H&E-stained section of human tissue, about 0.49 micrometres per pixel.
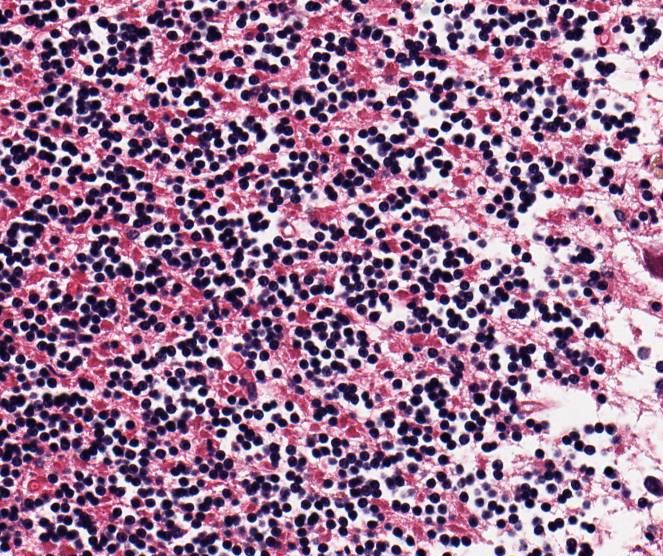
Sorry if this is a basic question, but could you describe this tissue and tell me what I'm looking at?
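Small cells here have round, dark purple nuclei of nearly uniform size, and most show very little visible cytoplasm. No epithelial surface or lining layer is seen. Toward the right edge the cells become sparser and the background paler and looser. The tissue is cerebellum.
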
